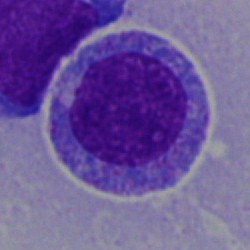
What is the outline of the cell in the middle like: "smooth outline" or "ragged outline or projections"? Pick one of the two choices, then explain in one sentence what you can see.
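Smooth outline. The cell is round with a smooth, unbroken outline.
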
